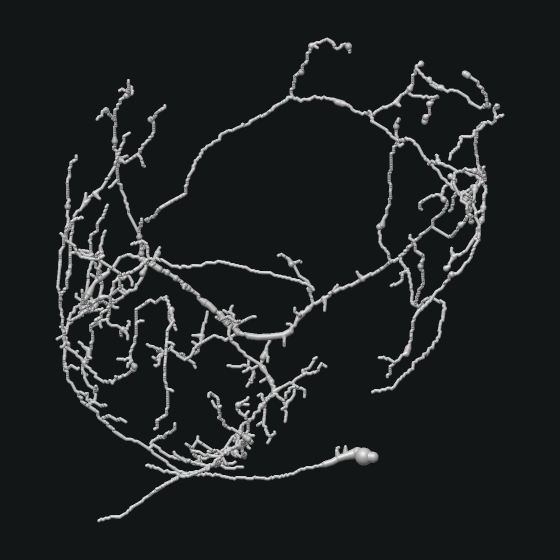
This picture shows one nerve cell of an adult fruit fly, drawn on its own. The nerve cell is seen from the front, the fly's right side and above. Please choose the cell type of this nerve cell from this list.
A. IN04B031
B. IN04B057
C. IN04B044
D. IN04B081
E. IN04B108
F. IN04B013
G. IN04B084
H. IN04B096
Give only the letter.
B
